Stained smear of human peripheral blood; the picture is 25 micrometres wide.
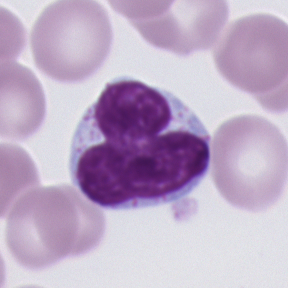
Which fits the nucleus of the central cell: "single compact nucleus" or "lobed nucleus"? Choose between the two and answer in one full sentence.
Its nucleus is formed by two or more separate lobes or segments.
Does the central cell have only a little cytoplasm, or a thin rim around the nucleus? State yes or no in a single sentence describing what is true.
Yes, most of the cell is filled by the nucleus.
